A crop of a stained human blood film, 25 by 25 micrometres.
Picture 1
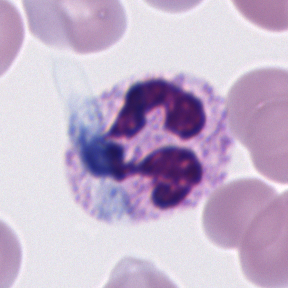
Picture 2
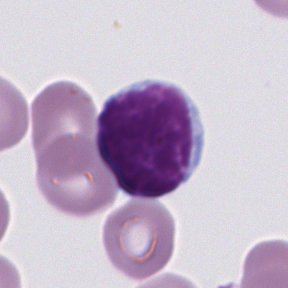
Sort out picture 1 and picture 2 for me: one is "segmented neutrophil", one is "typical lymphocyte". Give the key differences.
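Have a look at picture 2 first: that is the typical lymphocyte, and picture 1 is the segmented neutrophil. Start with size: the segmented neutrophil measures about 15 by 13 micrometres, and the typical lymphocyte about 10 micrometres across.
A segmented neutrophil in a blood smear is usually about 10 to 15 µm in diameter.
Now compare how much of each cell the nucleus takes up: about 40% of the area in the segmented neutrophil, but about 80% in the typical lymphocyte, where the nucleus measures about 10 by 8 micrometres.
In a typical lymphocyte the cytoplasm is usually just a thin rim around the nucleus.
The lymphocyte's nucleus is round, with no indentation or lobes, inside a round cell with a smooth edge. Then look at the cytoplasm colour: pale pinkish-lilac in the segmented neutrophil, pale blue in the typical lymphocyte.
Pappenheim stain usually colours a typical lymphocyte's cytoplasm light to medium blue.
The typical lymphocyte's cytoplasm has no granules and no vacuoles.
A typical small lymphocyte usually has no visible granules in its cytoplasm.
One thing the two share is the chromatin: in both it is dark purple and coarsely clumped.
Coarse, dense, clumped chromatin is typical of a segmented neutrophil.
No nucleoli are visible in the segmented neutrophil, and no other nucleated cell is in its picture.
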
